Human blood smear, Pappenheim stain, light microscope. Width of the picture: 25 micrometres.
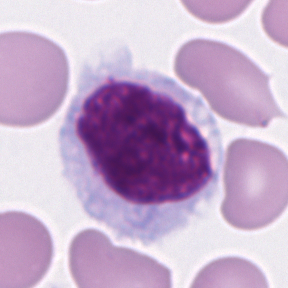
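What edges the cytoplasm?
Fine hair-like projections fringe its pale greyish-blue cytoplasm around much of the cell.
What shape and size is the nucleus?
Oval, about 13 by 9 micrometres, with dark purple chromatin in a mottled, clumped pattern.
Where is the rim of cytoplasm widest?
On the lower left side of the nucleus.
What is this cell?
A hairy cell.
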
